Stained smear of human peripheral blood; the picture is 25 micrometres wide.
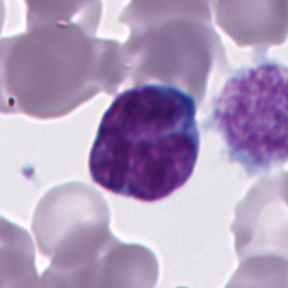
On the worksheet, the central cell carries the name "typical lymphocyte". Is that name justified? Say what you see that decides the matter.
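Yes, typical lymphocyte is the right name for this cell. First point, the chromatin: it is dark purple and coarsely clumped.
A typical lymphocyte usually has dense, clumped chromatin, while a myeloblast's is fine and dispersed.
This point therefore speaks for typical lymphocyte and against myeloblast. Second point, the cytoplasm: the nucleus fills almost the entire cell, leaving only a very thin blue rim, seen best along the upper right edge.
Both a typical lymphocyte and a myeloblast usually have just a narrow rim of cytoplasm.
This point fits either name. Remaining points: the outline is rounded and smoothly curved, and no granules are visible.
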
